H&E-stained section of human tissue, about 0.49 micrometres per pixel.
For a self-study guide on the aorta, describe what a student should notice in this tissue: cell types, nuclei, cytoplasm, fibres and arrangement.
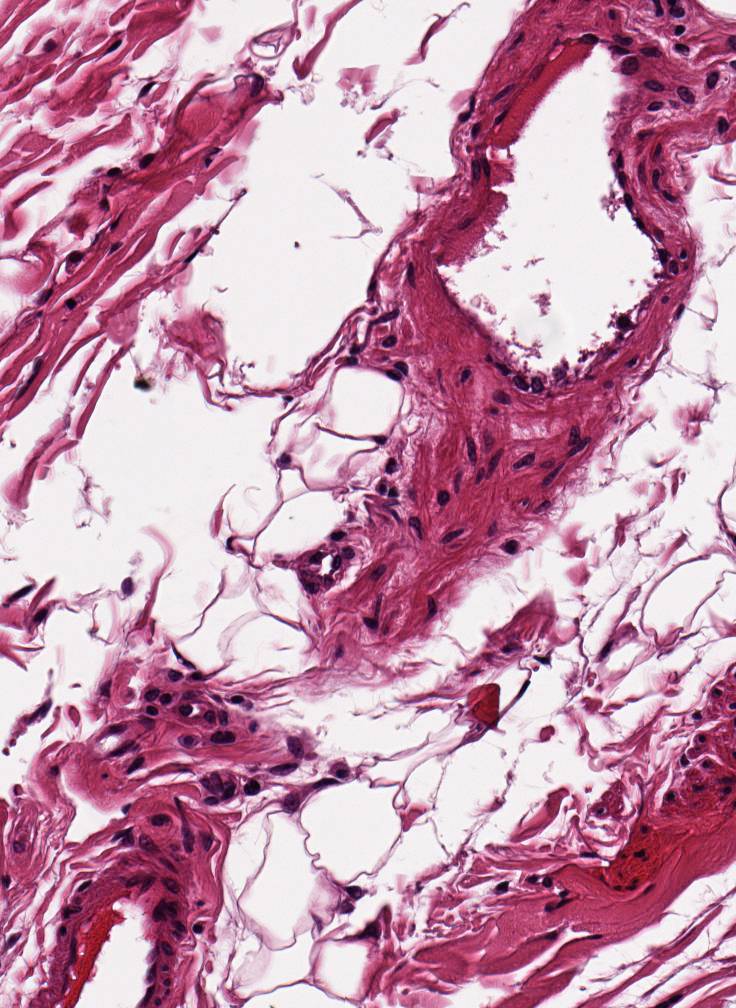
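Upper right shows a large, thick-walled vessel. Its wall holds spindle cells: elongated dark nuclei, pink fibrillar cytoplasm. A small vessel at the lower left edge contains bright red erythrocytes. Much of centre and lower half is loose: clear spaces bounded by thin wavy pink strands.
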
